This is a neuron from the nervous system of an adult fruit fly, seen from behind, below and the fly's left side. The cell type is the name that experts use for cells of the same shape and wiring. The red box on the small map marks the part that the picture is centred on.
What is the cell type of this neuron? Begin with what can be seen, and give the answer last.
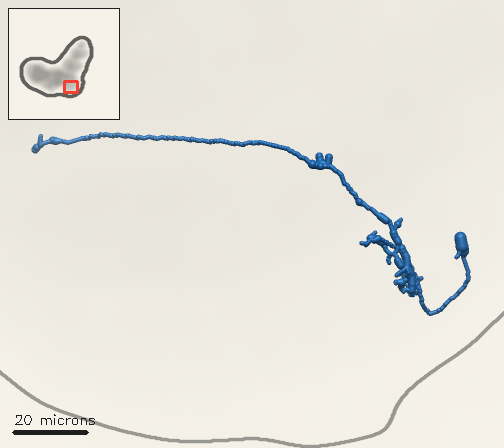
The cell body is on the right of the picture. From left to right in the picture it spans about 120 microns. It is an optic-lobe intrinsic neuron. Its cell type is Tm2.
